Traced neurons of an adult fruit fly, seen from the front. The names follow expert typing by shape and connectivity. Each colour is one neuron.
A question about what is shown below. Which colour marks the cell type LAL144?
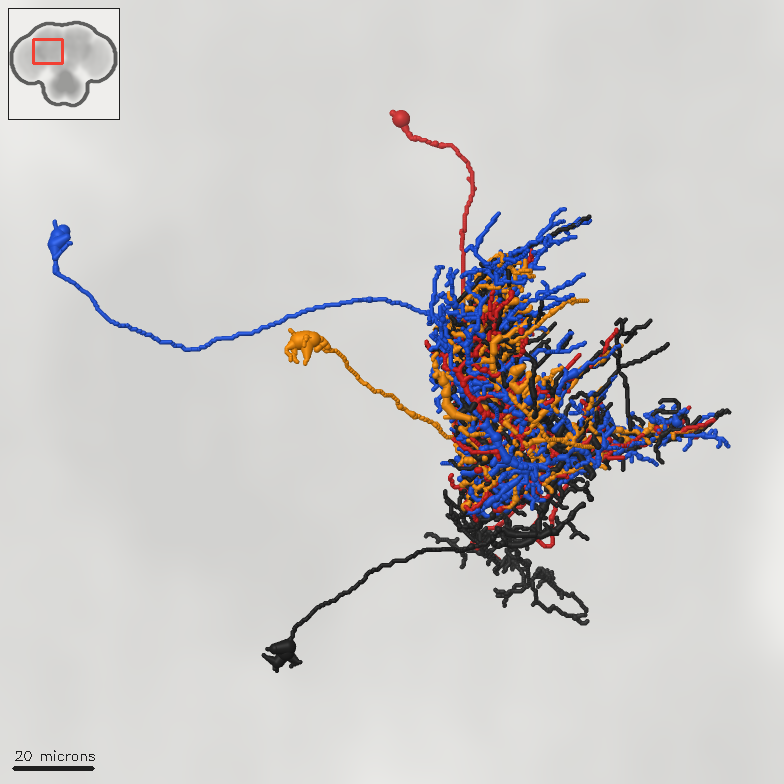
red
